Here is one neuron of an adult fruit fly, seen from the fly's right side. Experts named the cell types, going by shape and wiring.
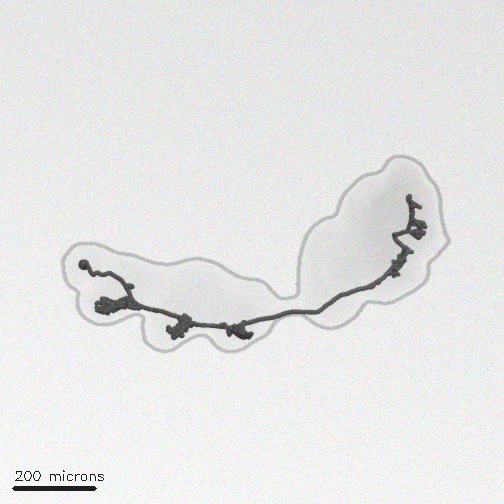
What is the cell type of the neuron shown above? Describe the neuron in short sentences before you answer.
The cell body can be seen on the left of the picture. By the scale bar it is about 850 microns wide in this view. Its broad class is ascending neuron. The cell type is AN05B025.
